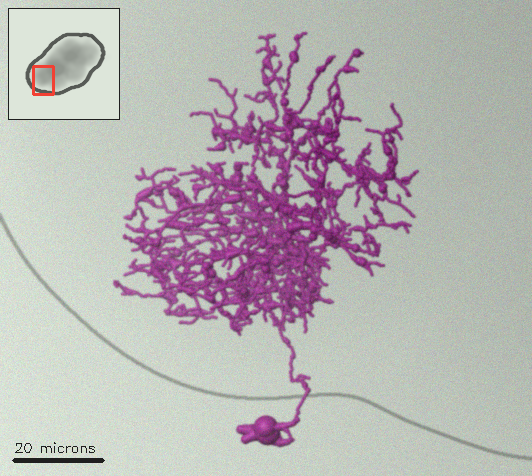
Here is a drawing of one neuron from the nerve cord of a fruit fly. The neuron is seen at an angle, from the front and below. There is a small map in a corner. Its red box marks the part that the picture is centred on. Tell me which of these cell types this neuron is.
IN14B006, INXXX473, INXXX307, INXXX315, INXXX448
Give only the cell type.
INXXX473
